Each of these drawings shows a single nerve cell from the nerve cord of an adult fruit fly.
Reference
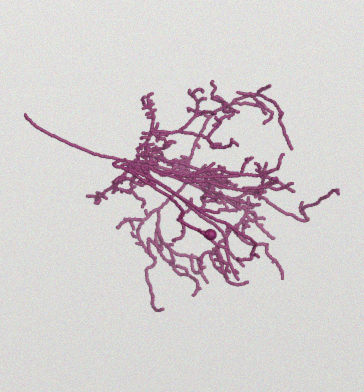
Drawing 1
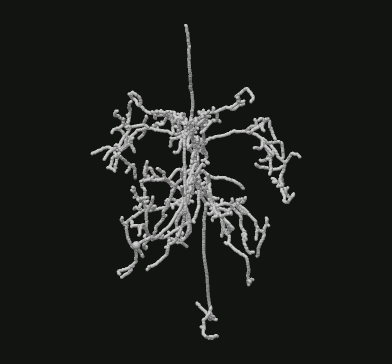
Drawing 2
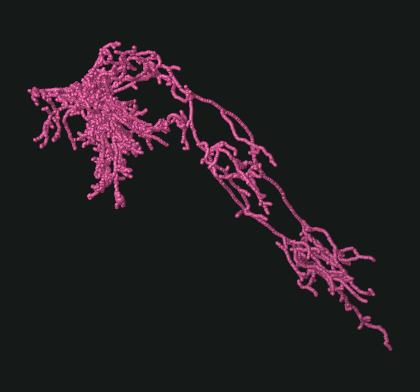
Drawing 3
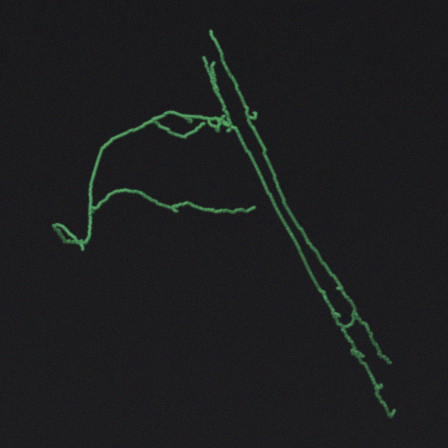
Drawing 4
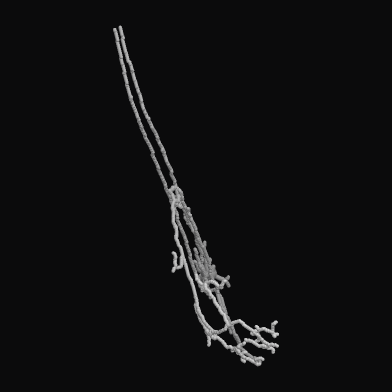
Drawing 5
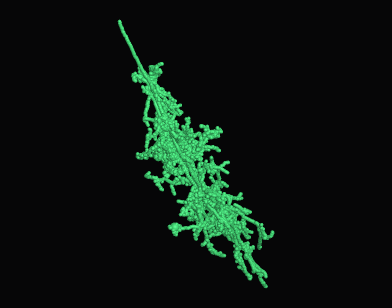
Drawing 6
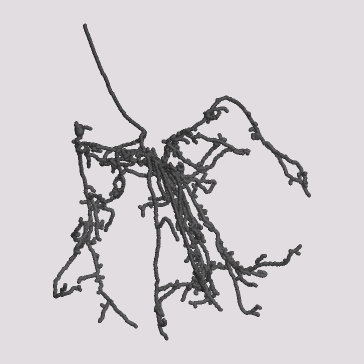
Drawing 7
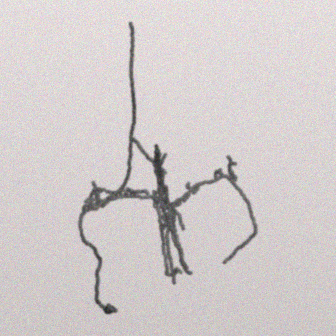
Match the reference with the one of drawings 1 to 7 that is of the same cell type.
Drawing 1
